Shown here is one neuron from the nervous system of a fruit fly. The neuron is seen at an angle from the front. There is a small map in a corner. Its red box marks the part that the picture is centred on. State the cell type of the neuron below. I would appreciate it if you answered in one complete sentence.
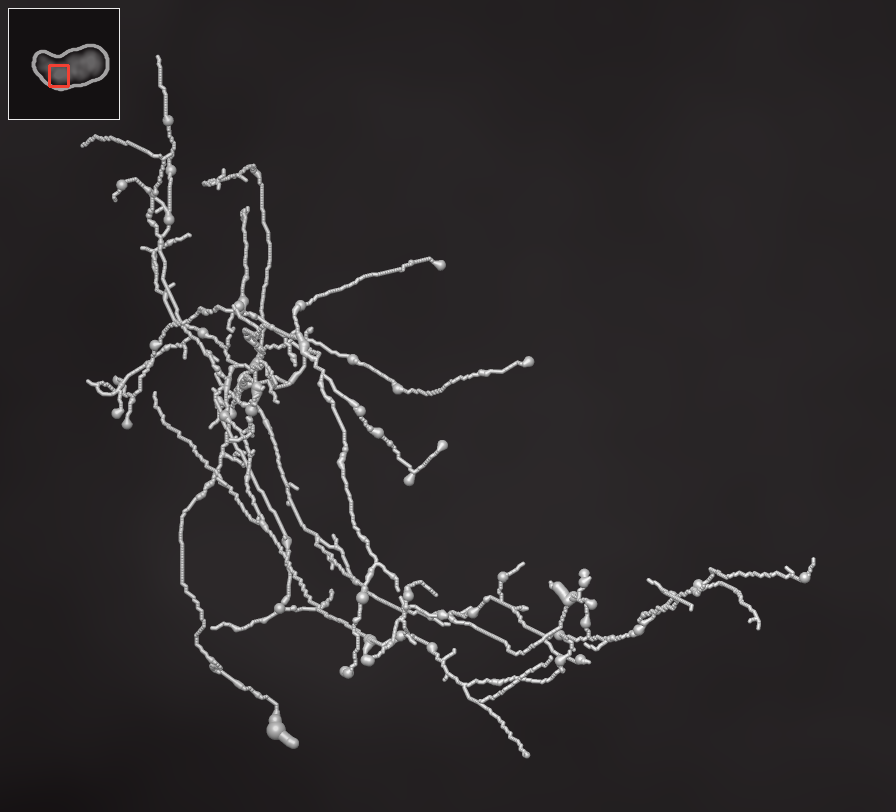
The neuron here is of the cell type IN05B086.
